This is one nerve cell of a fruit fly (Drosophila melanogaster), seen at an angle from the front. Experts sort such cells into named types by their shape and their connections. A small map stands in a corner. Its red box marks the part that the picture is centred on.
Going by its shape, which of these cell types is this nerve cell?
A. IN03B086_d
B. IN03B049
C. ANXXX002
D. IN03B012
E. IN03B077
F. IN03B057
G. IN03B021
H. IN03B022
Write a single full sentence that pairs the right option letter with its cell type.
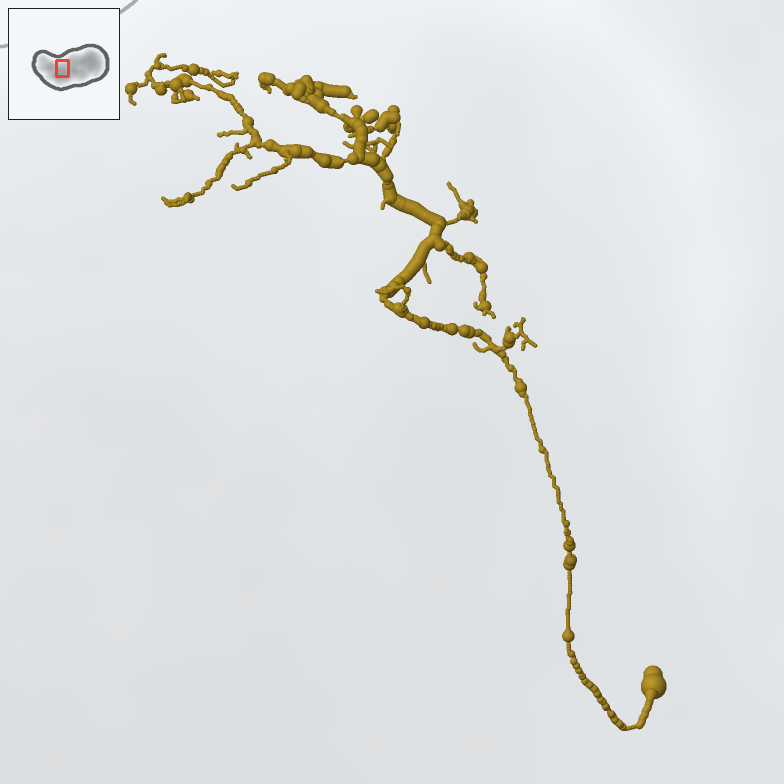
Given as option E, IN03B077 is the cell type for the nerve cell.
